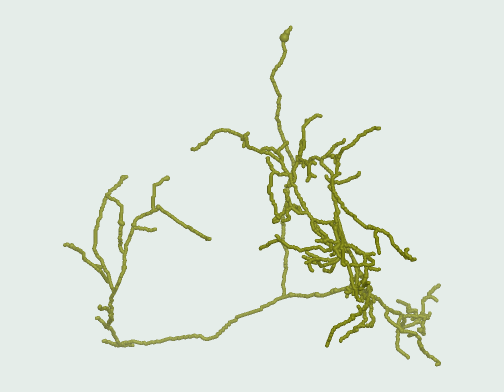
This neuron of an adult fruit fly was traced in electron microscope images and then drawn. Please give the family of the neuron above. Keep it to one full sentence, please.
Family hemilineage VLPp2 includes the neuron shown here.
